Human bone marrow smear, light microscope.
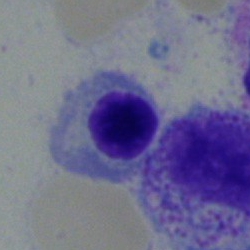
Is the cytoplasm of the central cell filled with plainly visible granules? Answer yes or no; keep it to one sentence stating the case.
No, the cytoplasm of the cell shows no visible granules.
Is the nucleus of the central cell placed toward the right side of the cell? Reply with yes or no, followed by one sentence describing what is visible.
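Yes. The nucleus sits off-centre toward the upper right, leaving a wider band of cytoplasm on the left.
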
